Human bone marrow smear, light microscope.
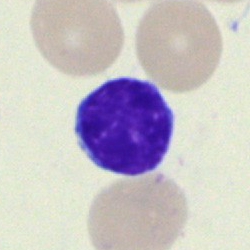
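Lymphocyte in the middle here: the nucleus fills almost the whole cell. Cytoplasm is scant, no more than a very thin rim at the edge. You won't find a distinct nucleolus, and there are no granules in it either.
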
